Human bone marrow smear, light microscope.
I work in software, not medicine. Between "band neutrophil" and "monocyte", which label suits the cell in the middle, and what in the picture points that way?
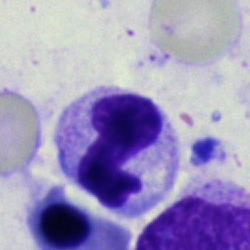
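The cell is a band neutrophil. Fine pinkish-violet granules are scattered throughout its cytoplasm.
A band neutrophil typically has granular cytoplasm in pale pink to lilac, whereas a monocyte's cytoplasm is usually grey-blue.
Its chromatin is also dark purple and dense.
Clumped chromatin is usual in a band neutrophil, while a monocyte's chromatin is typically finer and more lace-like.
In addition, the nucleus forms a curved band bent into an S-like shape, and the cell outline is round and smooth.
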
